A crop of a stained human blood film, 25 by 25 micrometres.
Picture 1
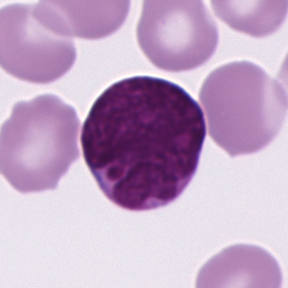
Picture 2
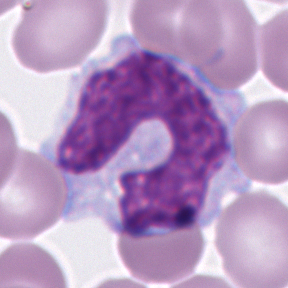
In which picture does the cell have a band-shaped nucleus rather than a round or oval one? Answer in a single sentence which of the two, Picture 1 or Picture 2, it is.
Drawn out into a curved band without separate lobes is the nucleus of the cell in picture 2.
